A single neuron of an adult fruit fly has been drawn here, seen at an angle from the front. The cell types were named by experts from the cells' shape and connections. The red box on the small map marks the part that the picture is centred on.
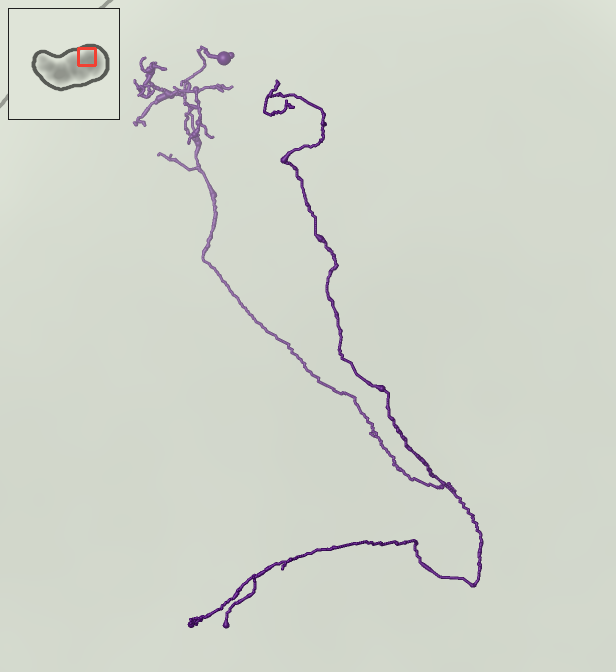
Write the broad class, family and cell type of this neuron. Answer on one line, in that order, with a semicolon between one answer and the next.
central-brain intrinsic neuron; class Kenyon Cell; KCab-s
